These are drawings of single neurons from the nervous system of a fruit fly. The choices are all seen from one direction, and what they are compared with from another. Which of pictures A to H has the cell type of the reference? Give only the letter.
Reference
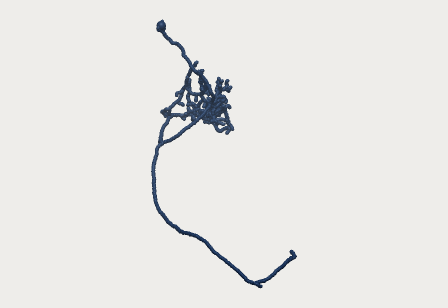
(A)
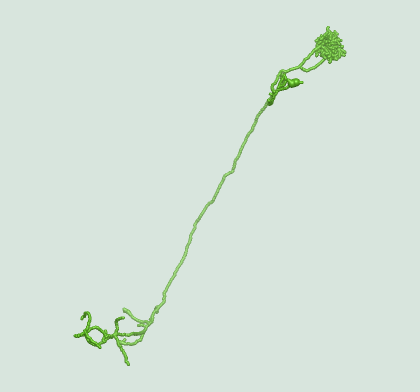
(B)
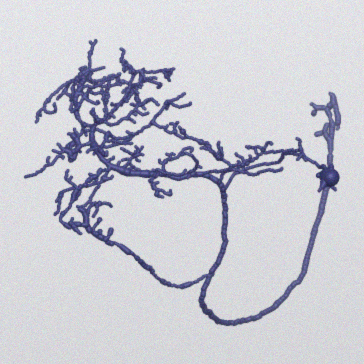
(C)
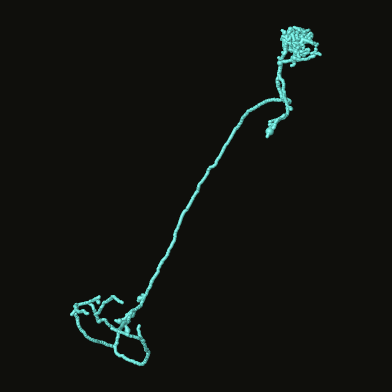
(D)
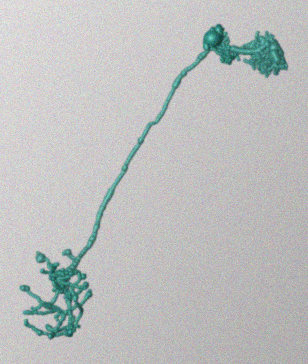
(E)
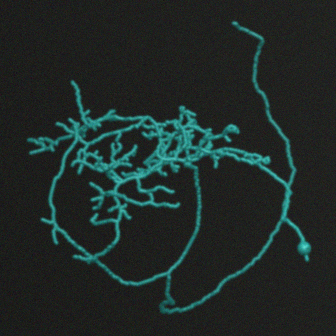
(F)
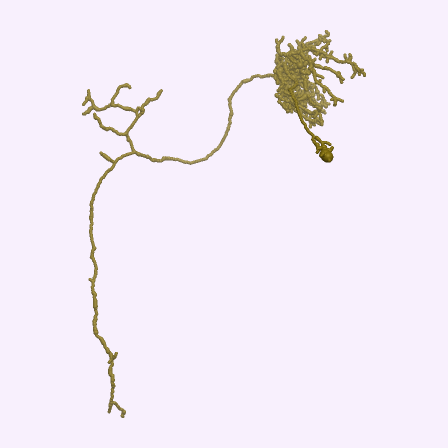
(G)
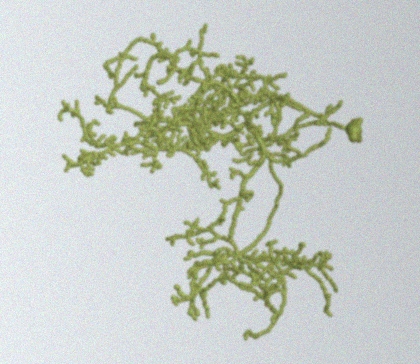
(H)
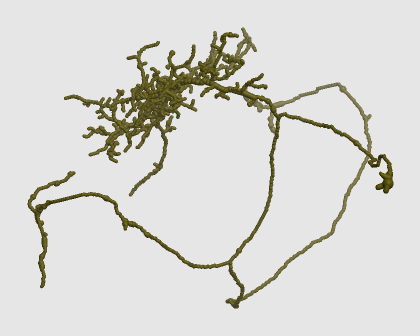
E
